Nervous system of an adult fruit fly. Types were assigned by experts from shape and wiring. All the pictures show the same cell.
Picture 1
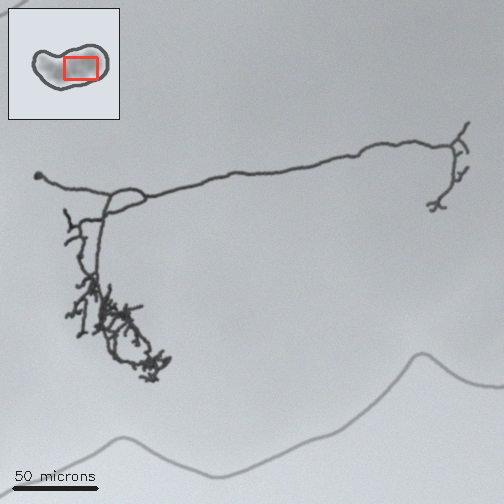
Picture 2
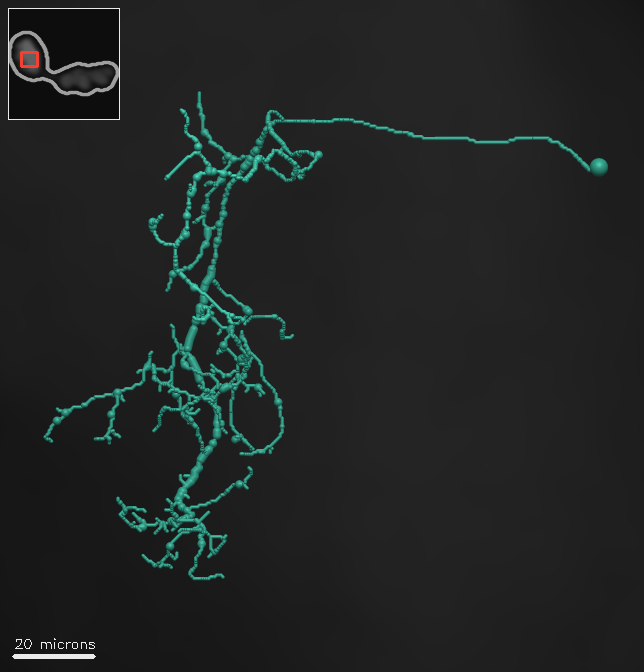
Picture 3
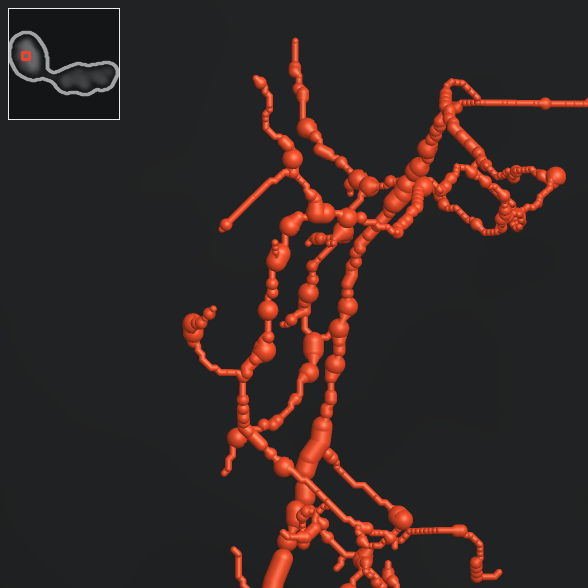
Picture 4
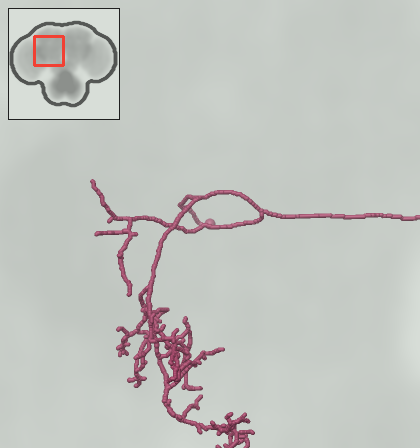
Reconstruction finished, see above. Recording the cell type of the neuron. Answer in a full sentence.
The cell type is WED118.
